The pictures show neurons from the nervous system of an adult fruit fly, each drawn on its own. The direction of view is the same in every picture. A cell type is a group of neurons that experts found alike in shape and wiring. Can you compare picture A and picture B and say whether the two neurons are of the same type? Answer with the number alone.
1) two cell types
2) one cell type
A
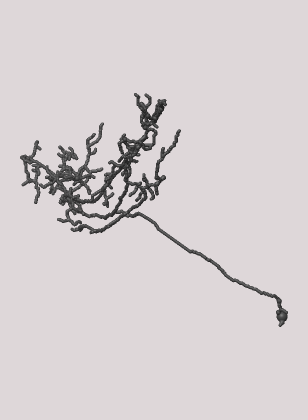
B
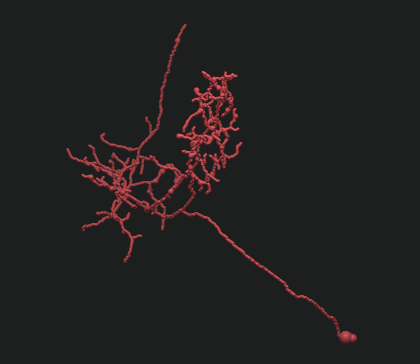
2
